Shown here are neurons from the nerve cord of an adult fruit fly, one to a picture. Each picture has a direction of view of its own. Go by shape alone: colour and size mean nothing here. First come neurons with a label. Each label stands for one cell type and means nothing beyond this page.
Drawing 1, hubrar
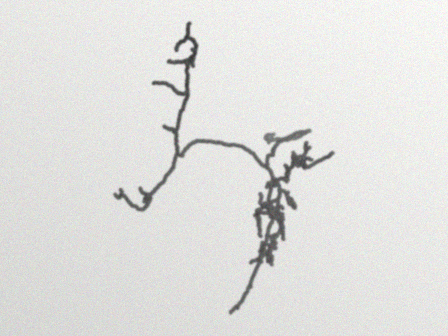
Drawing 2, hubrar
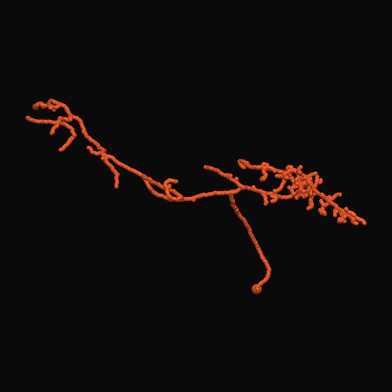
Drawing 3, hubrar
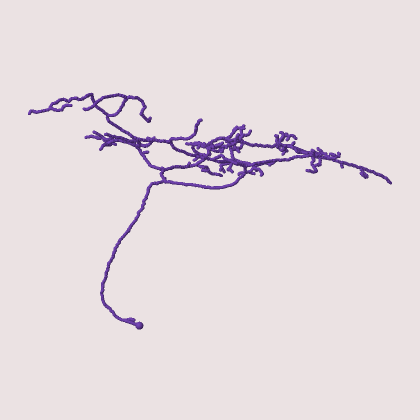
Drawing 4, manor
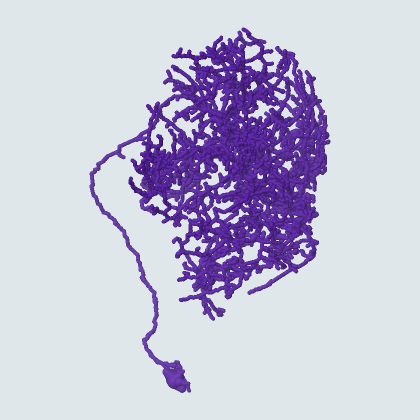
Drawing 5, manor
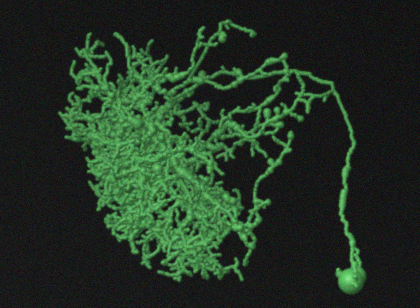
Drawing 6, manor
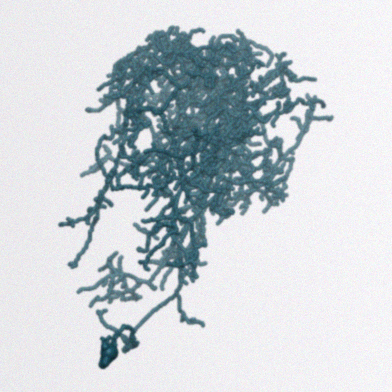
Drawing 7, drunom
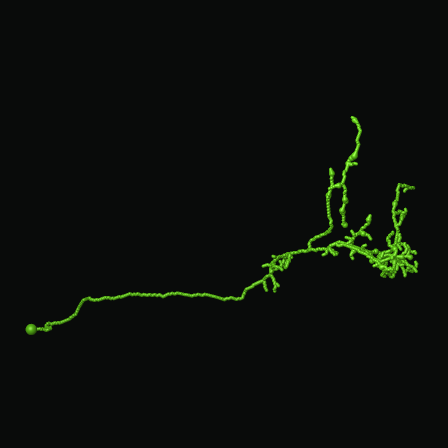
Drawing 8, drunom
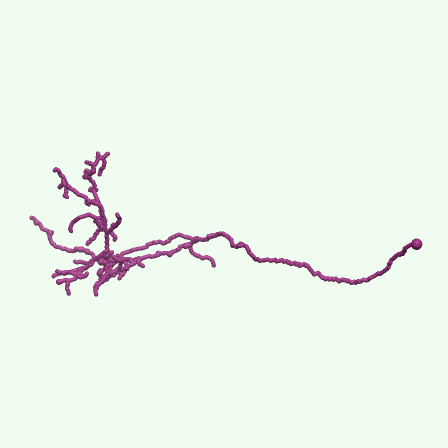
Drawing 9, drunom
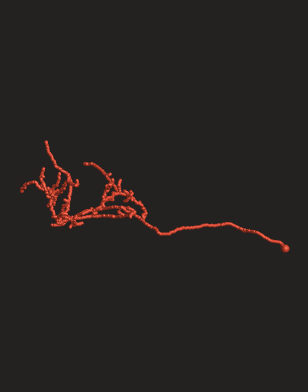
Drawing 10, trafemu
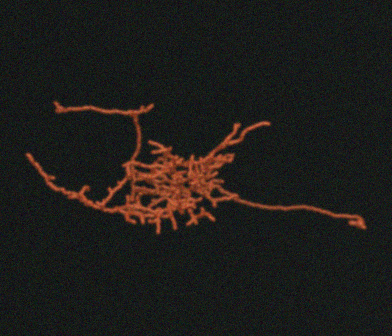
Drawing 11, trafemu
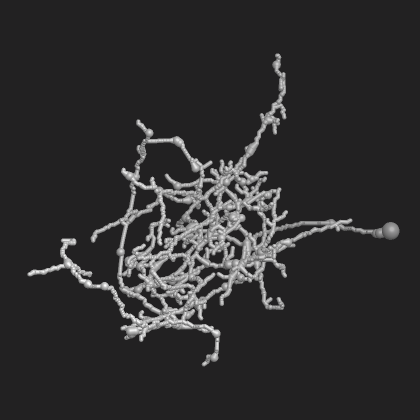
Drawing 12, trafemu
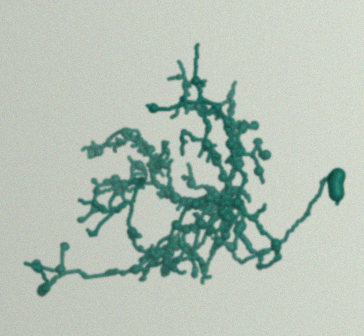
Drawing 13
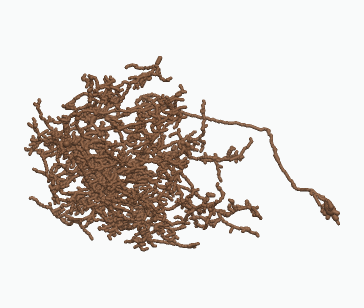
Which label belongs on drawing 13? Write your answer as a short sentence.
It belongs to manor.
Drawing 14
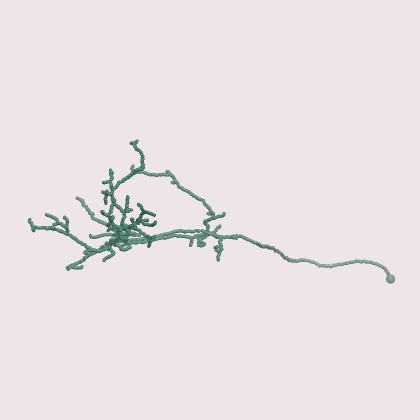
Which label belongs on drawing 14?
It belongs to drunom.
